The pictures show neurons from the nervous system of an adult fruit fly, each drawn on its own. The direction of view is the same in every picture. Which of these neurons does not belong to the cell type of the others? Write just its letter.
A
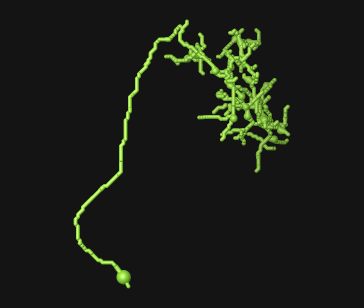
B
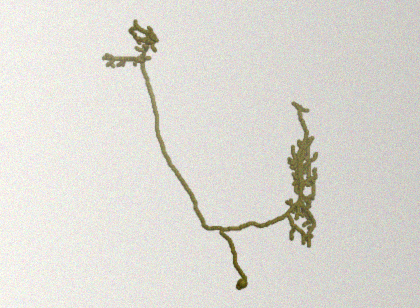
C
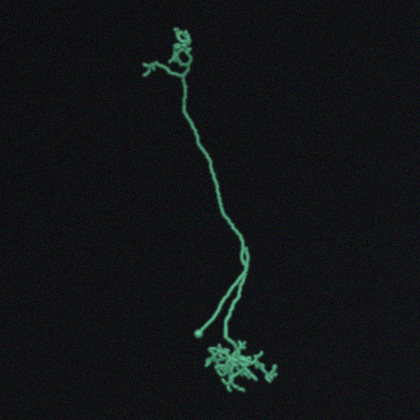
A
